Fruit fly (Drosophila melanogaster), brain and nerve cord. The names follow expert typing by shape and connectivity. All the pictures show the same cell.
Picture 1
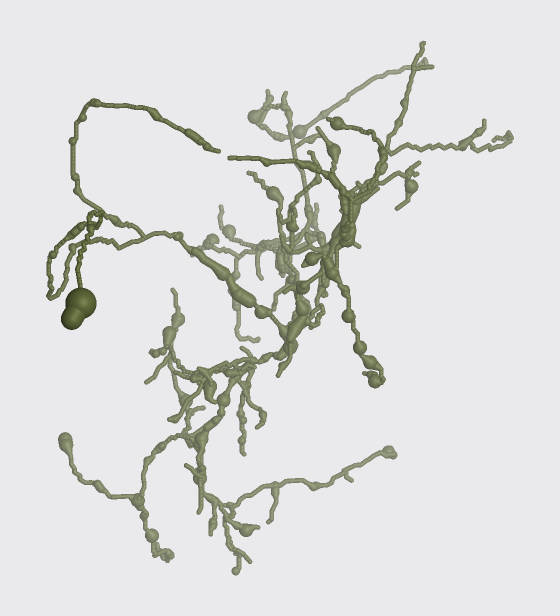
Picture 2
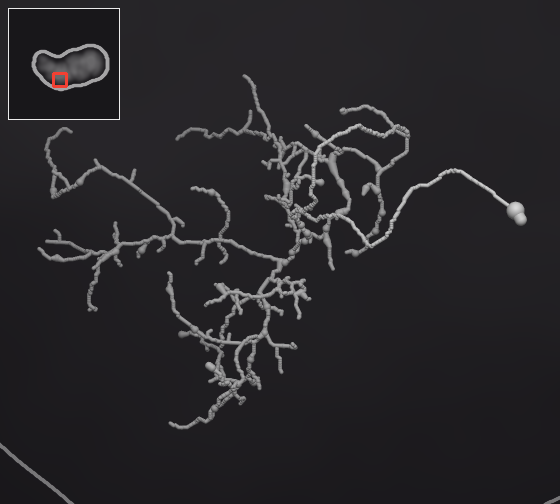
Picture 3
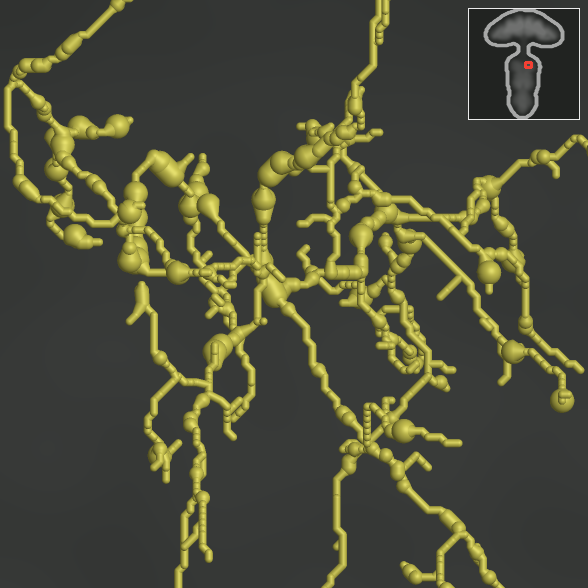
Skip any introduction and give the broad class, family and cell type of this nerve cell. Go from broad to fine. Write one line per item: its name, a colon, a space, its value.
broad class: nerve-cord intrinsic neuron
family: hemilineage 16B
cell type: IN16B121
